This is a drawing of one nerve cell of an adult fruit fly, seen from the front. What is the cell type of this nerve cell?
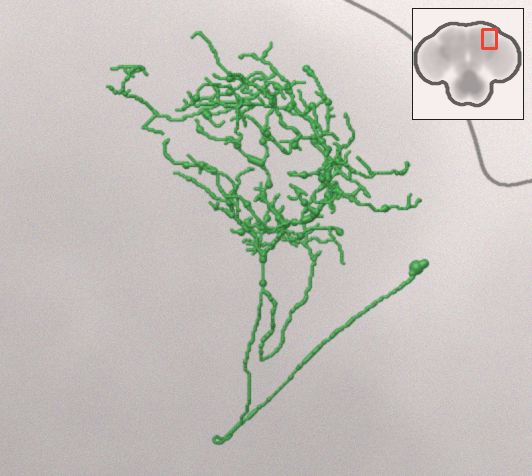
LHPV2b5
